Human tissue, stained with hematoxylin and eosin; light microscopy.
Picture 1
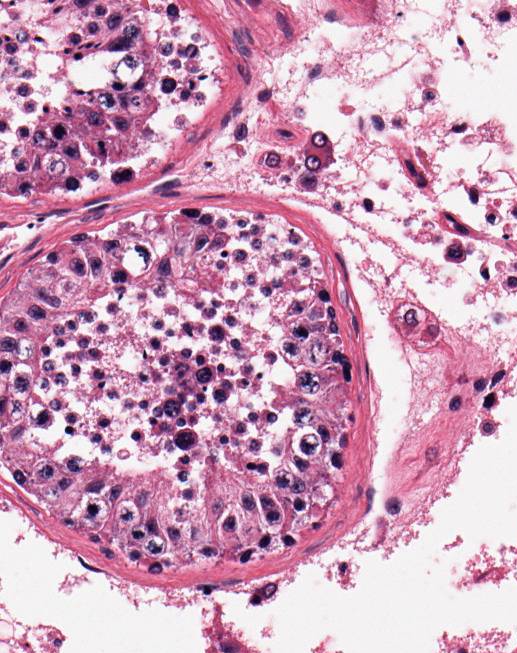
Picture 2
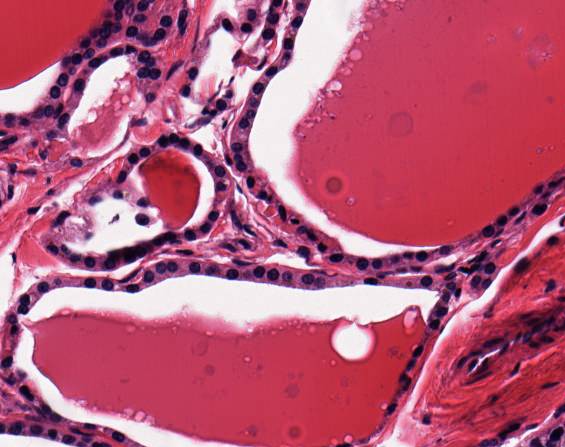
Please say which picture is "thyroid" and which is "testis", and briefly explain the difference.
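Of the two, picture 1 shows testis and picture 2 thyroid. In the testis, a large round tubule fills the left and lower field, bounded like the partial tubule at upper left by concentric pink fibrous layers with flattened, elongated nuclei. The thyroid is made of closed follicles of unequal size. The tubule has a stratified epithelium of many layers, whereas each follicle is lined by one layer of low cuboidal cells with round, dark nuclei in an evenly spaced row.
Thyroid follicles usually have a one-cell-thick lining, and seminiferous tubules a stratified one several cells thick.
Its centre is crowded with small round dark nuclei rather than empty; a small round follicle at upper left of centre contains colloid.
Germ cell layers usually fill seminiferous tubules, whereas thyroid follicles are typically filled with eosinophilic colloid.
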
